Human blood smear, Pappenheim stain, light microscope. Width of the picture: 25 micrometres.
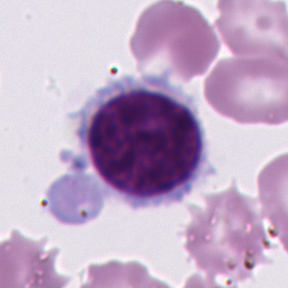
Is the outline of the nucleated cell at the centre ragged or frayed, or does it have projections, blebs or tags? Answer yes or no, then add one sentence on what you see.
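Yes. Fine, irregular hair-like projections fringe the cell margin all around.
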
